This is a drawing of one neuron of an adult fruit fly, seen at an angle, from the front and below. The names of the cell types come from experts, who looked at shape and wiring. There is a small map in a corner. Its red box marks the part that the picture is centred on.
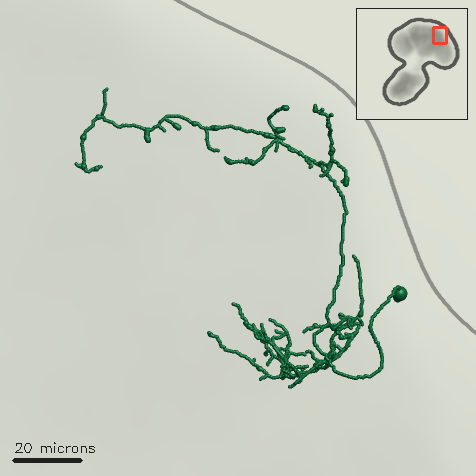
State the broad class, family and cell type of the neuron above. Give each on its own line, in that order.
central-brain intrinsic neuron
hemilineage LHl1
LHAV4d1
